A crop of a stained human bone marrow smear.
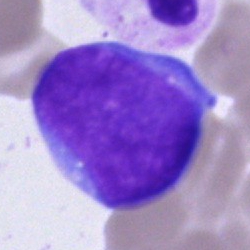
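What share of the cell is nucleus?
Almost all.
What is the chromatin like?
Finely stippled and evenly spread, without coarse dark clumps.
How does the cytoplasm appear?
A thin deep blue rim; a small blunt knob projects from the right edge.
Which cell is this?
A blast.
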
